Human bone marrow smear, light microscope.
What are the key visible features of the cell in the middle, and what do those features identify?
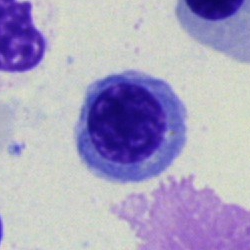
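Toward the upper left of the cell, off its centre, sits the nucleus. Its chromatin is dark and clumped, with paler patches between the clumps. The cytoplasm is blue and shows no visible granules. This cell is an erythroblast.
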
